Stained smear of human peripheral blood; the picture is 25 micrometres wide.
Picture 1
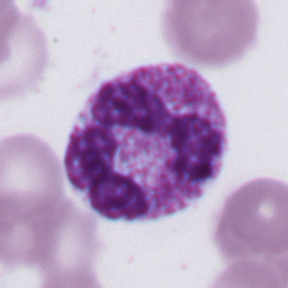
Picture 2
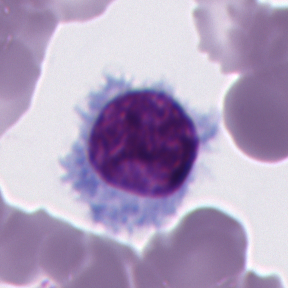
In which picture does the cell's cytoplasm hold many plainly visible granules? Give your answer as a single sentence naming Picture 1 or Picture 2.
In picture 1, the cytoplasm of the cell holds many visible granules.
